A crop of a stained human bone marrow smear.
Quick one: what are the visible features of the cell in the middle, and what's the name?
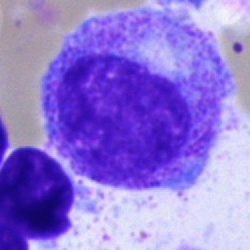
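The chromatin, I'd say, is finely granular rather than coarsely clumped. Against a blue cytoplasmic background, many purple-red granules are scattered about. Beside the nucleus, at its upper right, one patch of cytoplasm is paler. Putting that together, this is a promyelocyte.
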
